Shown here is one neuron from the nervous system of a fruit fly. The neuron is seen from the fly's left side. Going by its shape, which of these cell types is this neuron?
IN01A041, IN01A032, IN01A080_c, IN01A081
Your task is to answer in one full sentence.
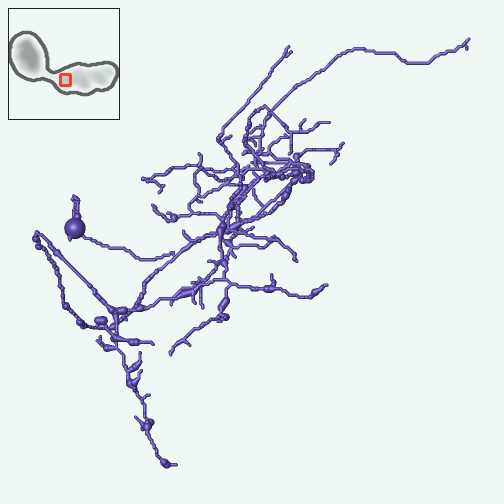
This neuron has been assigned cell type IN01A081.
